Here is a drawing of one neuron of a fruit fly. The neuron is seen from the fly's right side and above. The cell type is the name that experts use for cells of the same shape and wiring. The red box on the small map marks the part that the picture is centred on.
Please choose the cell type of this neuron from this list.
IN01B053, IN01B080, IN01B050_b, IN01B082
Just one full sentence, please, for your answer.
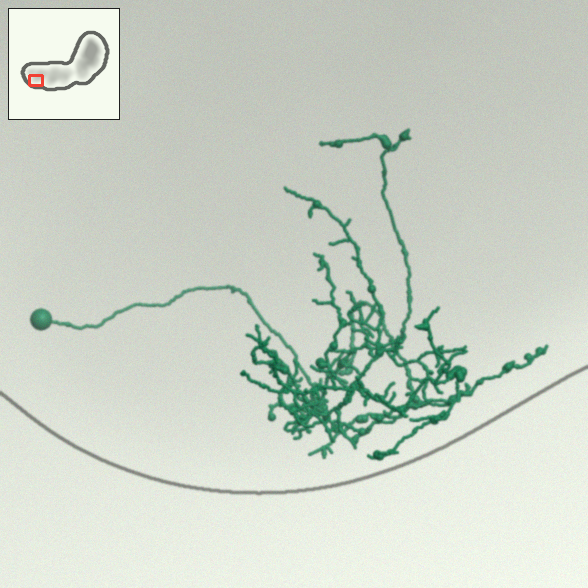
This neuron is given the cell type IN01B050_b.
